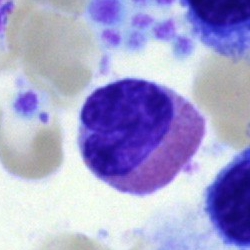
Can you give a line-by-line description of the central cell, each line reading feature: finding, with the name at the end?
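Contour: rounded, smooth.
Nuclear position: off-centre, toward upper left.
Nuclear notch: on left side.
Cytoplasmic granules: none distinct.
Designation: eosinophil.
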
